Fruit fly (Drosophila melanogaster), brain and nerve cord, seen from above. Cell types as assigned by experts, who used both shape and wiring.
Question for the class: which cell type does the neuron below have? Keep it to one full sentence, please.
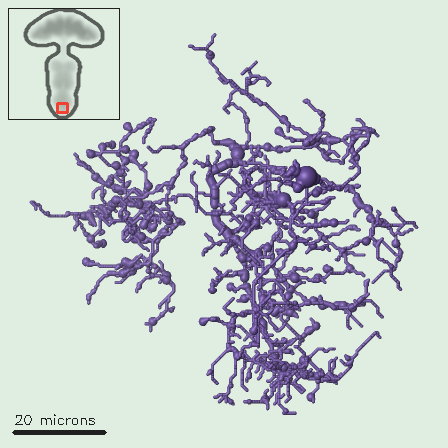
With respect to cell type, this neuron is INXXX217.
